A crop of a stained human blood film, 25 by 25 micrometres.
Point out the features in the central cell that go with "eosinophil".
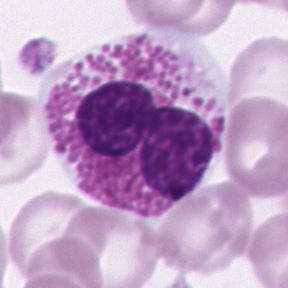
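Fits eosinophil: numerous round pinkish-red granules, fairly uniform in size, crowding the cytoplasm around the nucleus.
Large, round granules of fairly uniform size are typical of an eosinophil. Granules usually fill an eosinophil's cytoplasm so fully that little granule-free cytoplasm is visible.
The crowding seen here is in keeping with that. Nucleus lobed, the right lobe sitting lower than the left.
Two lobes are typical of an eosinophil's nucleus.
The left and right lobes seen here agree.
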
